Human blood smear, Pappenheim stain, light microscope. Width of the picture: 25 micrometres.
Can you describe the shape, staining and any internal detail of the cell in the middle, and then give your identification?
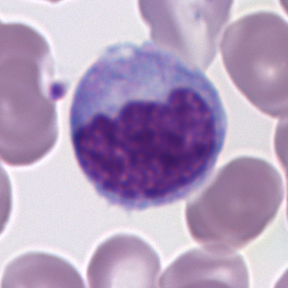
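Nucleus in lower part of cell; most cytoplasm above it. Nucleus about 12 by 10 micrometres. Chromatin dark purple, coarsely clumped. Cytoplasm pale greyish-blue. Margin slightly ragged along top. Cell: monocyte.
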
